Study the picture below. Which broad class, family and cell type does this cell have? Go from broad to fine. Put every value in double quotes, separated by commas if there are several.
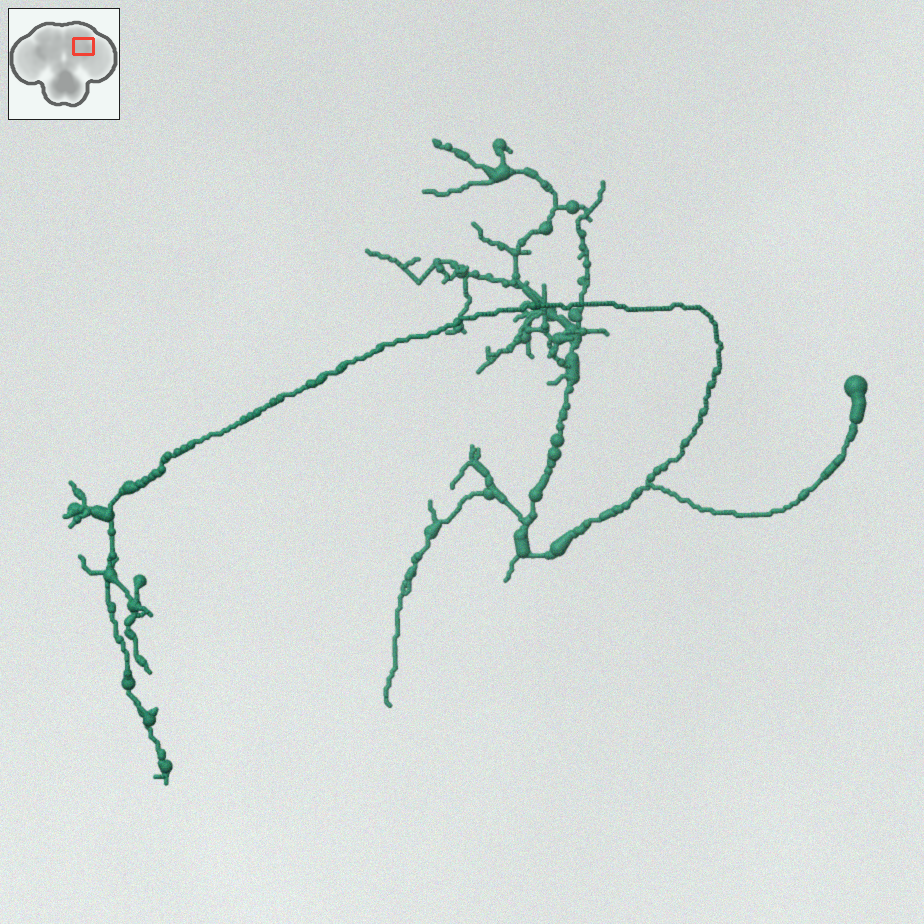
"central-brain intrinsic neuron", "hemilineage SLPa&l1_lateral", "PLP043"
